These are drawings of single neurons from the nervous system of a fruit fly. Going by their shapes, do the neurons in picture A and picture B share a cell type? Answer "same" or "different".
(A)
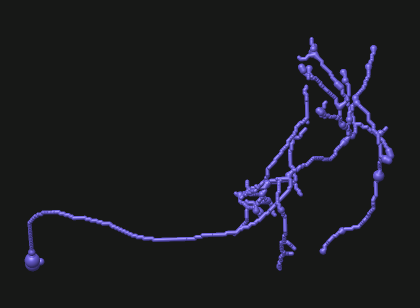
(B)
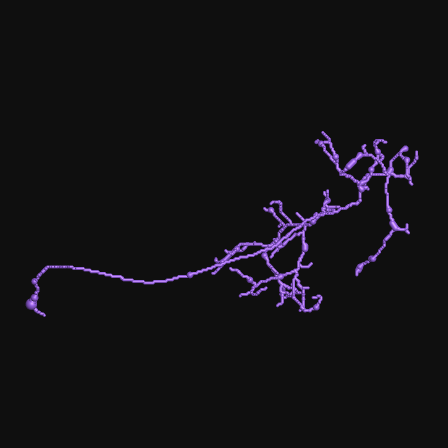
same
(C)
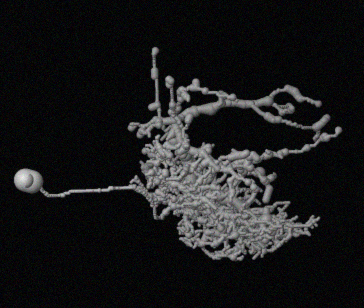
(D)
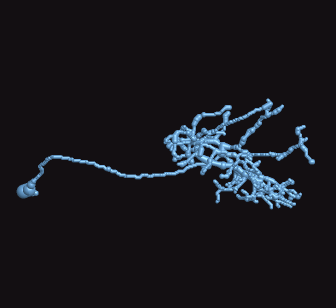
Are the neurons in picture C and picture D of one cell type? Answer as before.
same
